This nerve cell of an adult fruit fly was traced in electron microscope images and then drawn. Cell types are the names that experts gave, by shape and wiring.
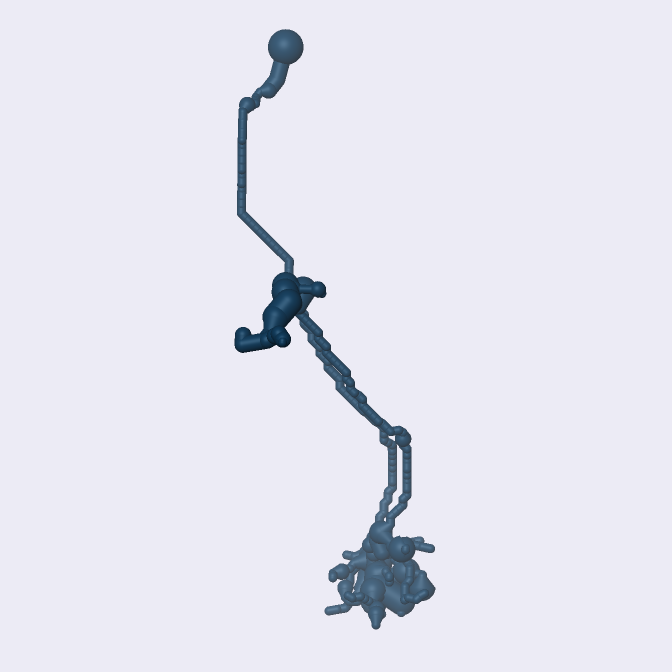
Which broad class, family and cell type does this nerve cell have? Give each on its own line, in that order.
optic-lobe intrinsic neuron
T
T5c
